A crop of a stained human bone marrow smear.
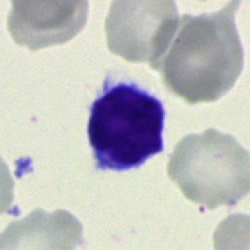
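Lymphocyte, the central cell in a stained bone marrow smear. Its outline is roughly round, though slightly angular, with several flattened edges. The nucleus seems to fill nearly the whole cell. Short, fine, wisp-like projections stick out from the upper left edge. As far as I can see, the cytoplasm shows no granules.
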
